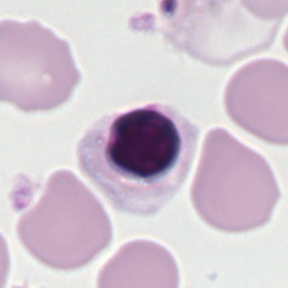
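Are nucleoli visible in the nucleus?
None can be seen.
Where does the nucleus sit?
Off-centre, toward the top of the cell.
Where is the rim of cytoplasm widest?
Below the nucleus; no distinct granules are seen in the cytoplasm.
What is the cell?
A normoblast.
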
